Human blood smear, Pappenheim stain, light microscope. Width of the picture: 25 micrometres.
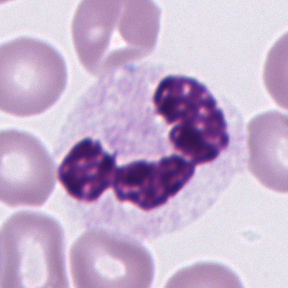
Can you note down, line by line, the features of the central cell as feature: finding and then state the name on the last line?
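Outline: round and smooth
Nuclear lobes: a curved chain from the left side, across the lower middle, to the upper right
Nucleoli: none visible
Cytoplasm: fine, faint lilac granules
Cell type: segmented neutrophil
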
